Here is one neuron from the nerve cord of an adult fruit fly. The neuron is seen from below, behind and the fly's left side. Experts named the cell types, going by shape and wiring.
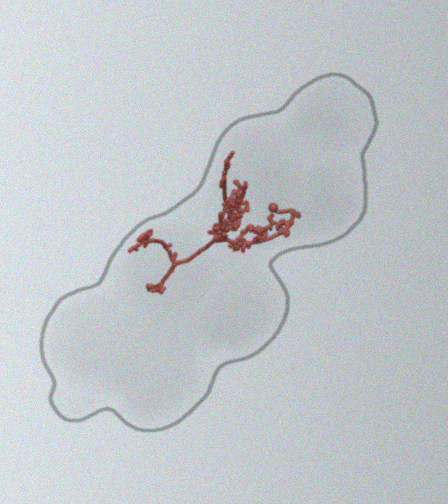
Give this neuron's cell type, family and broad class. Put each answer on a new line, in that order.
IN18B054
hemilineage 18B
nerve-cord intrinsic neuron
